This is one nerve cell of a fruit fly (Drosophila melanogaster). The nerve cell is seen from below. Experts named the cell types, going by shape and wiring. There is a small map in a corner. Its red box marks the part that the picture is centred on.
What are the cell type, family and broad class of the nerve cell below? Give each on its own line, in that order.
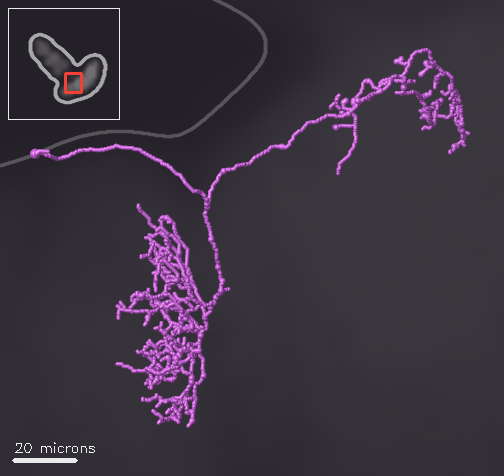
LoVP62
LoVP
visual projection neuron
